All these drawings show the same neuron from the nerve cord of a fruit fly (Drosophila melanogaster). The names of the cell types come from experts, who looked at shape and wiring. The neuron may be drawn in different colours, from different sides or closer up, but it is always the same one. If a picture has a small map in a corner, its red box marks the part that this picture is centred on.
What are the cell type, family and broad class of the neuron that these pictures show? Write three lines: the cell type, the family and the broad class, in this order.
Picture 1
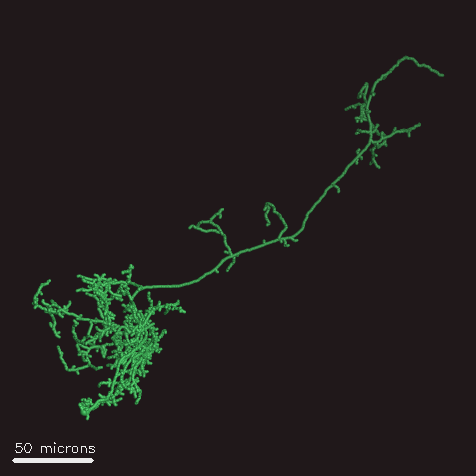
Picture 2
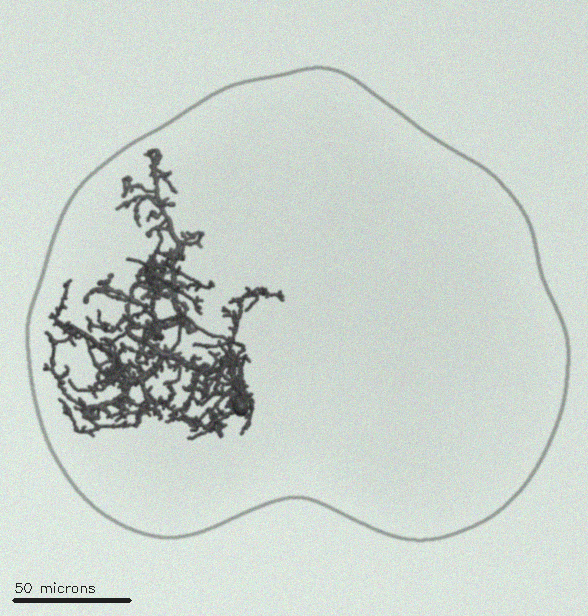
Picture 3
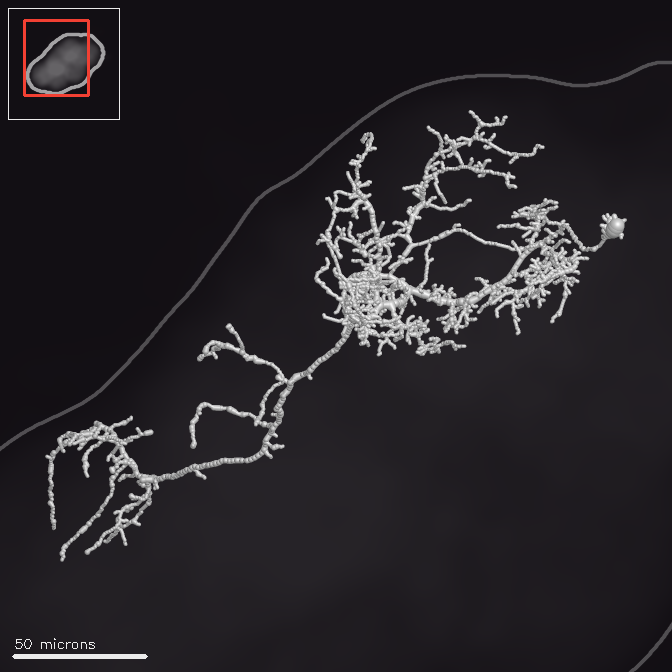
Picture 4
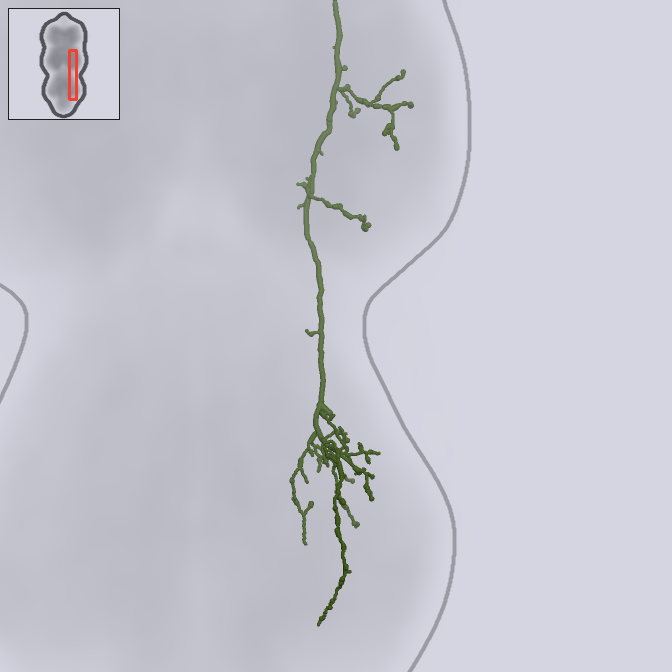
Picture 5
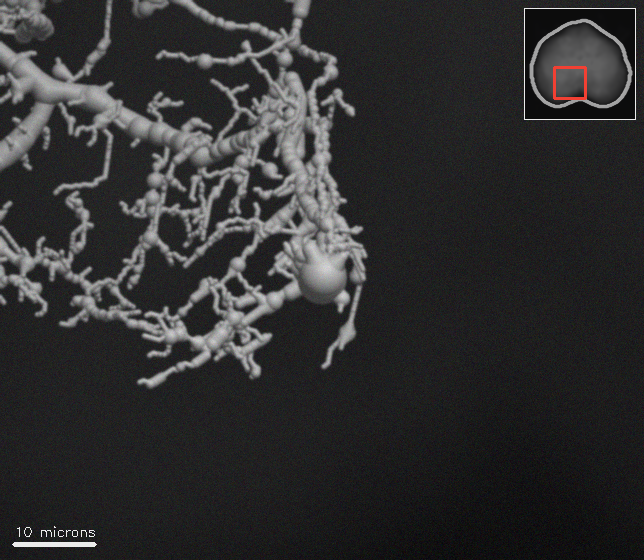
IN07B014
hemilineage 07B
nerve-cord intrinsic neuron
